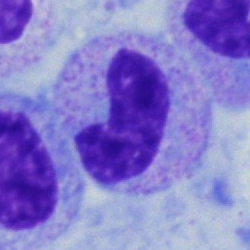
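band neutrophil, the round, smooth-edged cell at the centre of the marrow smear. Chromatin's dark purple and fairly condensed. Plenty of cytoplasm, a wide rim round the nucleus, with fine pink-violet granules scattered all through it.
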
